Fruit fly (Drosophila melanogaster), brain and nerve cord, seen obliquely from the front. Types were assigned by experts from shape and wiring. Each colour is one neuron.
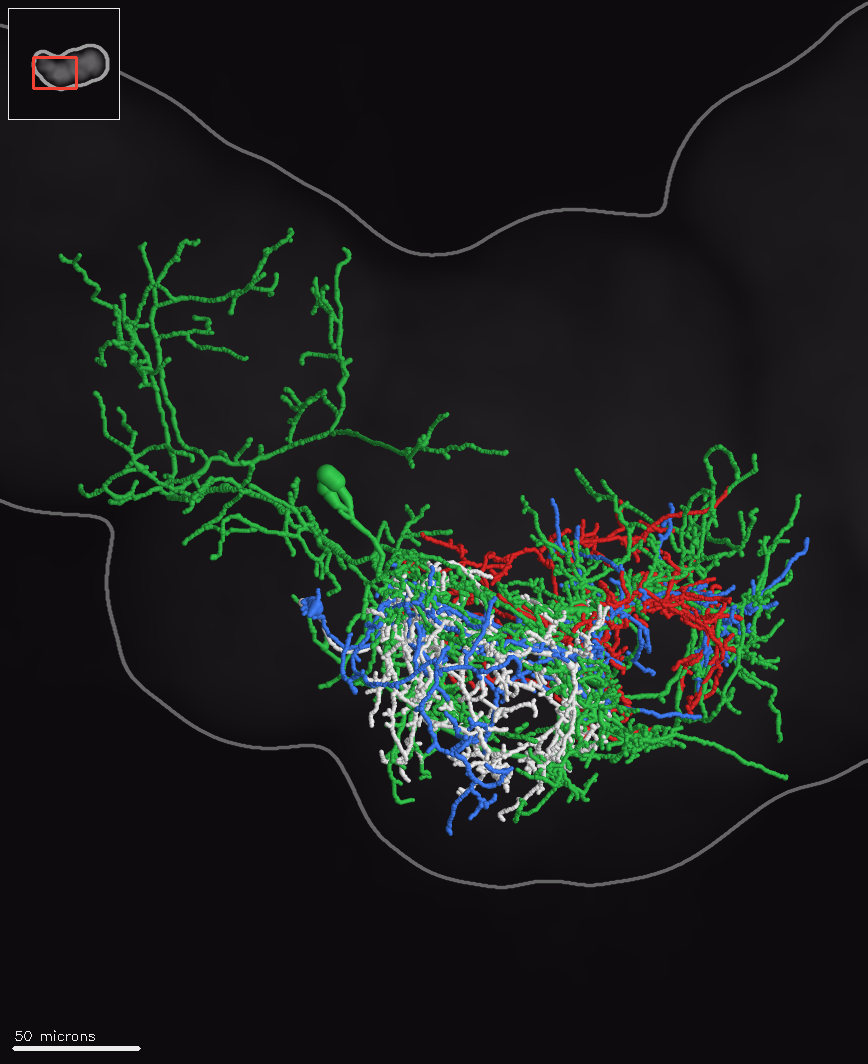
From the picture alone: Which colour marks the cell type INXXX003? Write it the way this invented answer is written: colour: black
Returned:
colour: green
